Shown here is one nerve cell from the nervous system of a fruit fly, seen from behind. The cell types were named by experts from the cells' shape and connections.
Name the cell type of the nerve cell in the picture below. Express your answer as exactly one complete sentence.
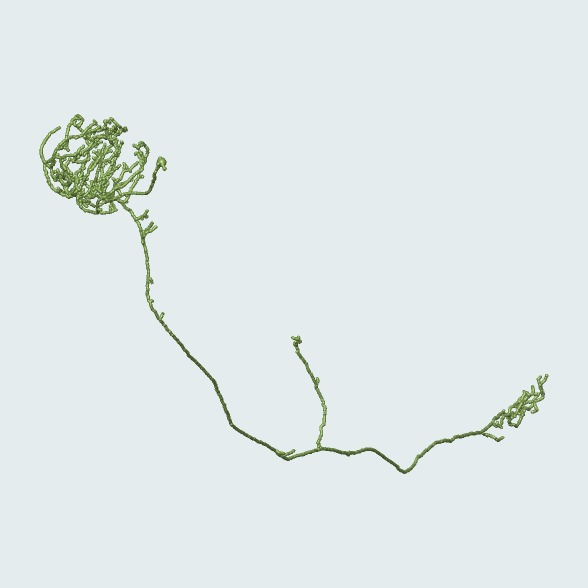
By its cell type, the nerve cell is AN09B037.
